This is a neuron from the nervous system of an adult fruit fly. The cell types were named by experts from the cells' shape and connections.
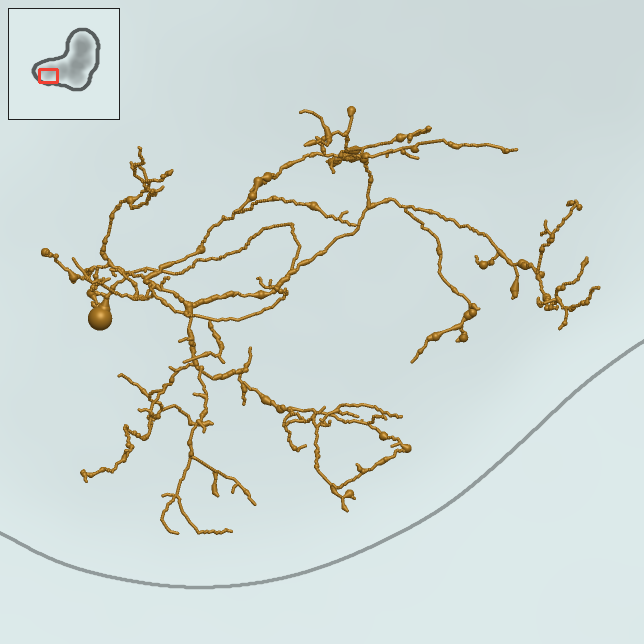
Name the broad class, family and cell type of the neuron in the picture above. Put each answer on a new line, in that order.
nerve-cord intrinsic neuron
hemilineage 01B
IN01B034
